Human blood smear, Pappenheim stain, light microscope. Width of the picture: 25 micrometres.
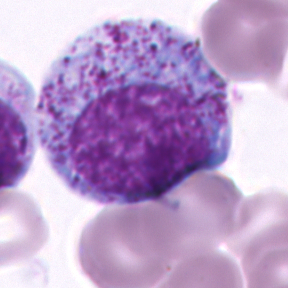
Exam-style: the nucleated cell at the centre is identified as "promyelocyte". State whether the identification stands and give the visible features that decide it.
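Cytoplasm: pale blue, which goes with promyelocyte.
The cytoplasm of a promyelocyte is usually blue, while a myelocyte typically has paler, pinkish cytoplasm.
Granules: dark purple, scattered through the cytoplasm.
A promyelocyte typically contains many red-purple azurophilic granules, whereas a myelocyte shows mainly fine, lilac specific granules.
The dark purple of these granules sits closer to the red-purple of a promyelocyte than to the lilac of a myelocyte. Outline: roughly round, with red cells pressing against the lower edge; this favours neither name. Verdict: the name promyelocyte fits this cell.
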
